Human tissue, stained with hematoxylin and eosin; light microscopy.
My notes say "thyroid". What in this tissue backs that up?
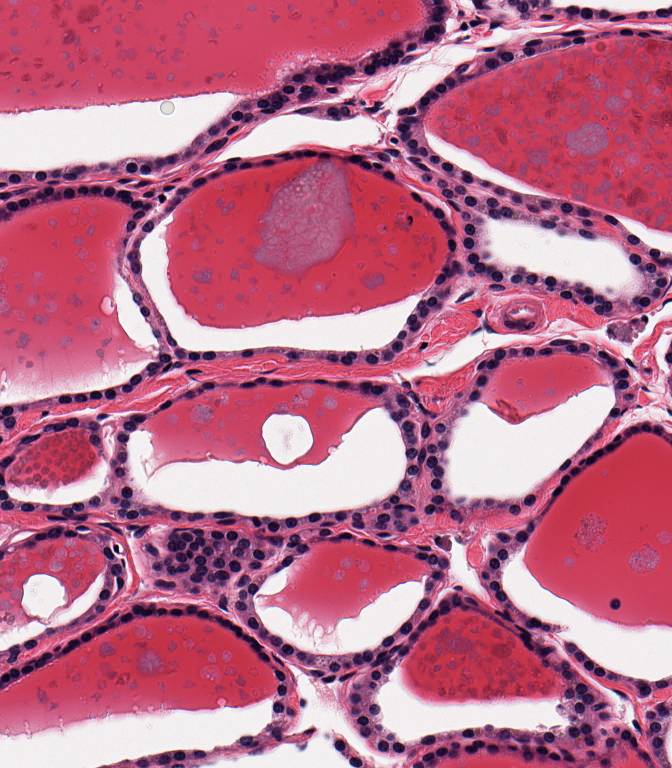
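This tissue is thyroid. In keeping with that, each follicle is lined by a single layer of cells, ranging from low cuboidal to flattened.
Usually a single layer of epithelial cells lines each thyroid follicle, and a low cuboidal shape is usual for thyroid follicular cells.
The flattened cells, by contrast, depart from that usual low cuboidal shape. The lining nuclei are small, round, dark and evenly spaced, without crowding or overlap. No papillary infoldings project into the follicle lumens. In the upper-centre follicle, the colloid contains a pale grey-purple granular patch.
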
